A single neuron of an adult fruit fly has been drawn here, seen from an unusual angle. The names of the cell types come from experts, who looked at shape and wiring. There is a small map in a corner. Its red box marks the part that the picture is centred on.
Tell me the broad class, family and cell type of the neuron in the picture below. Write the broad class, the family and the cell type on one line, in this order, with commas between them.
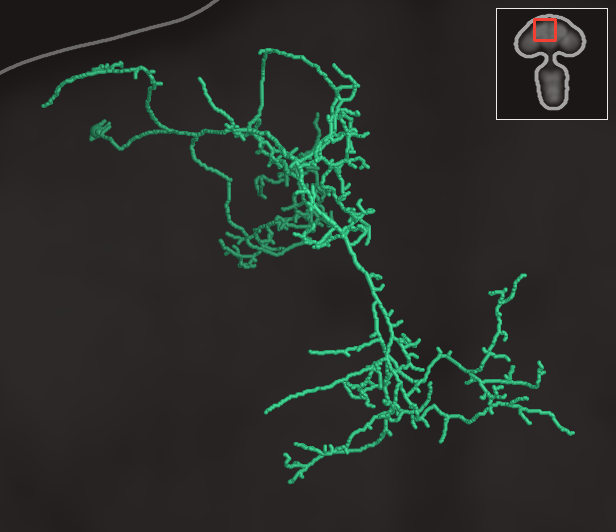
central-brain intrinsic neuron, hemilineage AOTUv3_dorsal, SMP013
